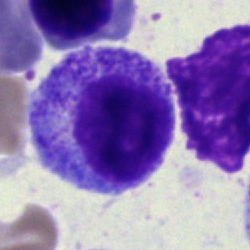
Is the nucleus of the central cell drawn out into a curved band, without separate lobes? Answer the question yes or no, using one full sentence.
No, there is a compact round or oval nucleus rather than a bent band.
